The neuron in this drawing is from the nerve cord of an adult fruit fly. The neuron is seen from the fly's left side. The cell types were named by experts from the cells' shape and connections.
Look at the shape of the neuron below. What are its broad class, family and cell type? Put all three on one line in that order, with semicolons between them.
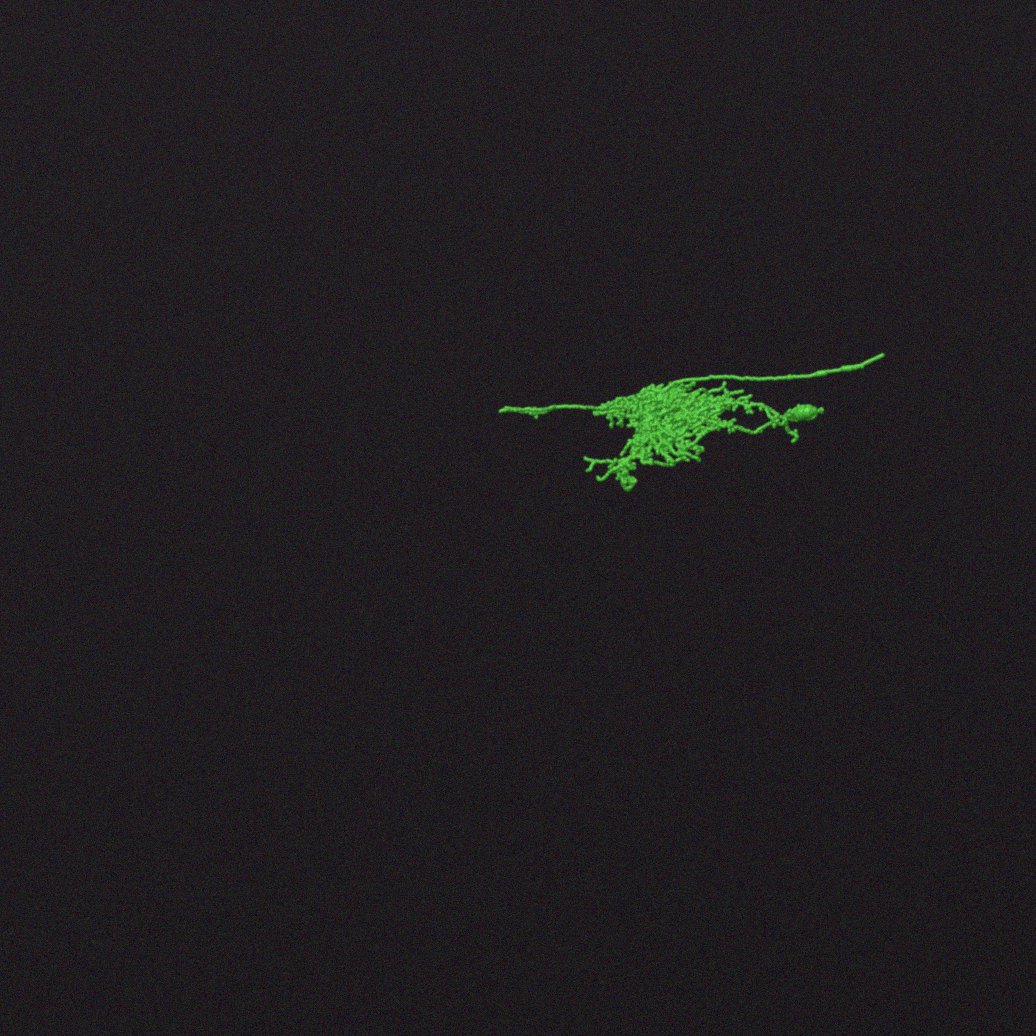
motor neuron of the nerve cord; hemilineage 03B; MNad34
